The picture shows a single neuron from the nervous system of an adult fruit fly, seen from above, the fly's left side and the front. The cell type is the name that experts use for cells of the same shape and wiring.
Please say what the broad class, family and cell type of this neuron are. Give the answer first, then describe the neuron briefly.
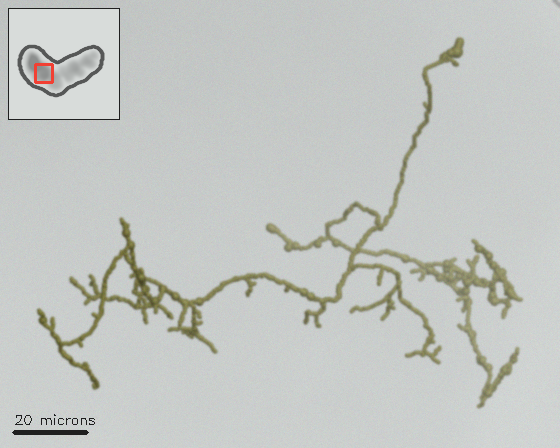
It is a central-brain intrinsic neuron. The family is hemilineage PSp1. Its cell type is PS193. Its cell body lies at the upper right of the picture. By the scale bar it is about 130 microns wide in this view. The picture shows dozens of branch ends.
